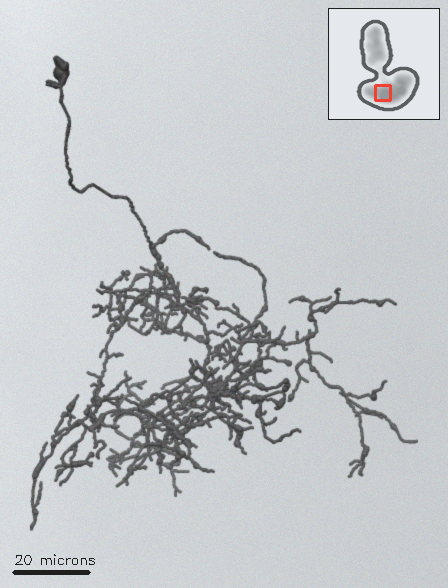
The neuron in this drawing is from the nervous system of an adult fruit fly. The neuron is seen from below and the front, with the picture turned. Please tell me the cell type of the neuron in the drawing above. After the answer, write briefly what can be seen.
Its cell type is LHPV1d1. This is a central-brain intrinsic neuron. It lies in the brain. By the scale bar it is about 130 microns tall in this view.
